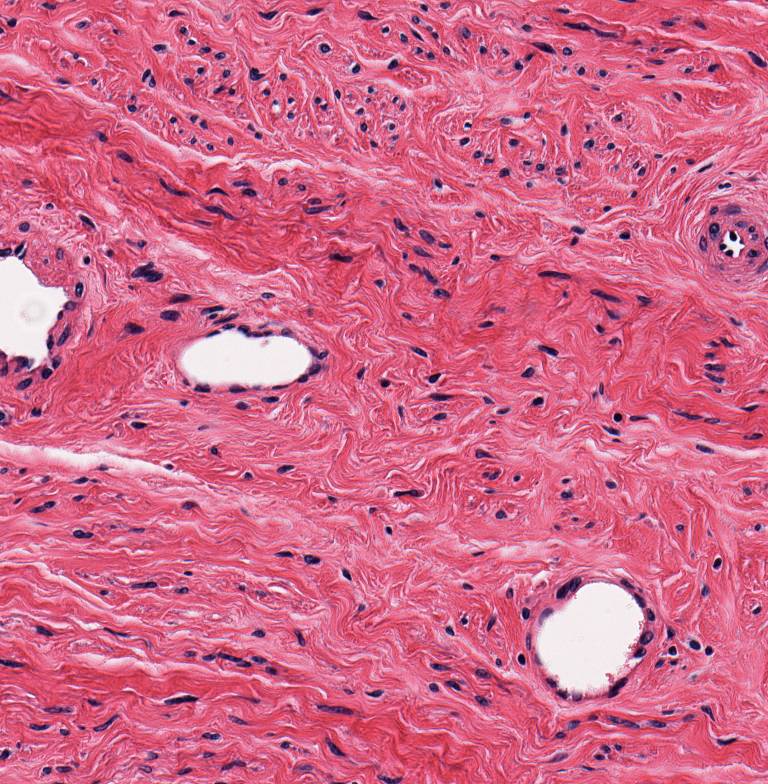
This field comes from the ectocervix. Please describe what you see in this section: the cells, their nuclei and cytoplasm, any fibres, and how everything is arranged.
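Field: dense pink fibrous connective tissue throughout; no epithelium. Lower half: wavy collagen bundles running roughly horizontally. Thin, dark, spindle-shaped fibroblast nuclei scattered between collagen fibres. Vessel lumens: empty white spaces, no red blood cells.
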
